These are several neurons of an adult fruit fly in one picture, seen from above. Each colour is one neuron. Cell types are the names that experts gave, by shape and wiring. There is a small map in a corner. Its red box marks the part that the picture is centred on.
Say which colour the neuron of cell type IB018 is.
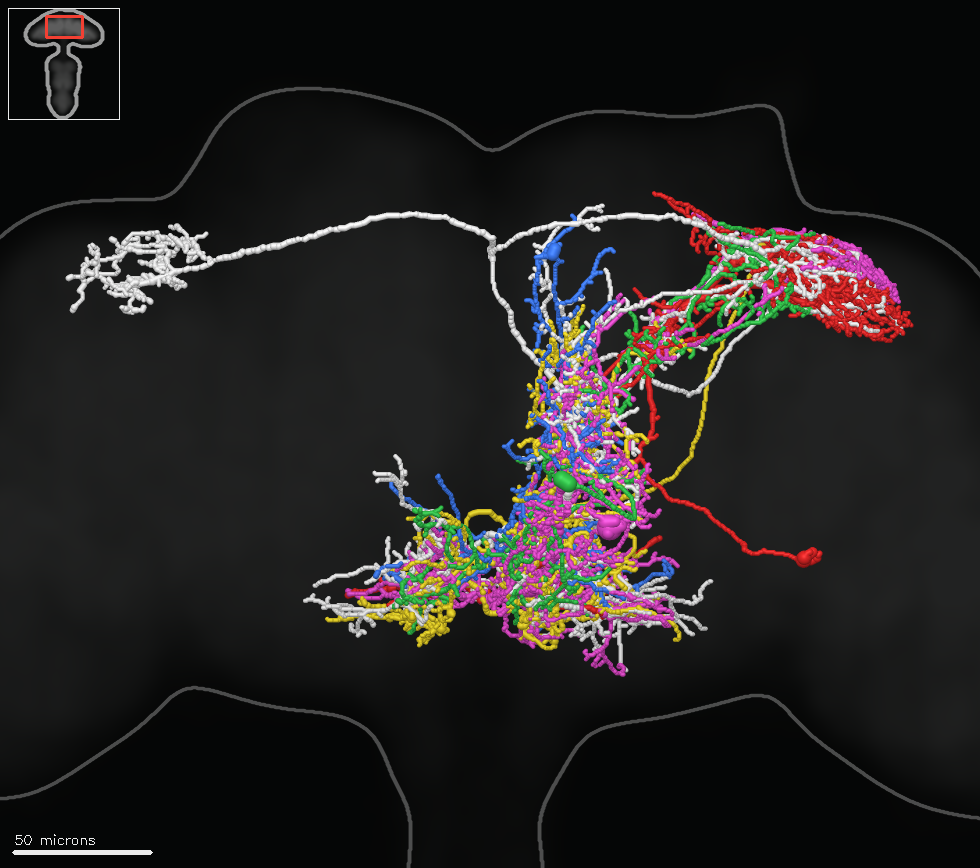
magenta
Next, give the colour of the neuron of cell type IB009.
yellow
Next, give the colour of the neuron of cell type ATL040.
green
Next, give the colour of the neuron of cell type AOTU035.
white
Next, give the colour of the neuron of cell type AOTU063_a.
red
